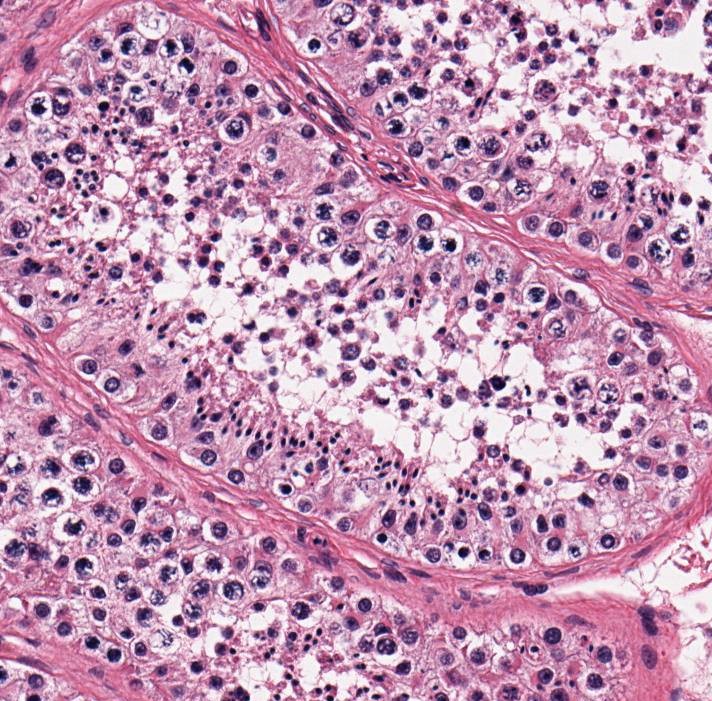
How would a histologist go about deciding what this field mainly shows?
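Seminiferous tubule: each tubule is lined by a stratified epithelium many cell layers thick, extending from wall toward centre.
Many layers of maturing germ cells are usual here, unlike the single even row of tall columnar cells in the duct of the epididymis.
Large round spermatocytes with coarse, thread-like dark chromatin occupy the middle layers of the epithelium in every tubule.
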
